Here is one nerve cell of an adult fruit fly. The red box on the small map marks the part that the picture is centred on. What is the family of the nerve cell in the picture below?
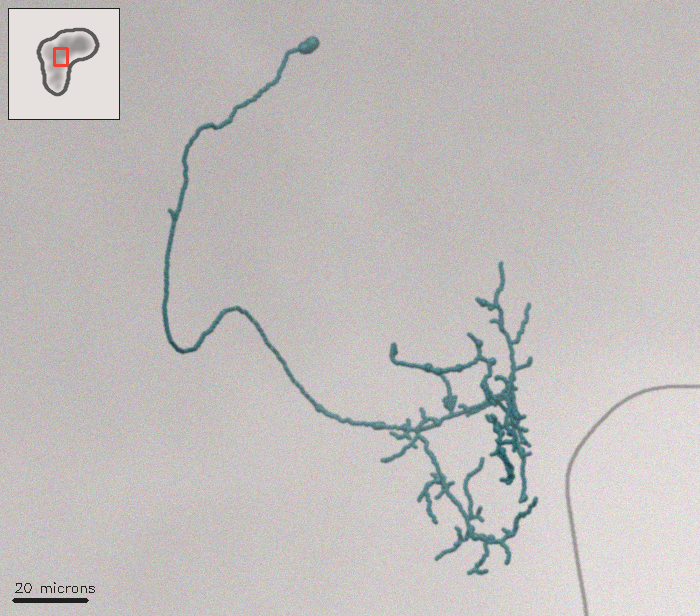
hemilineage 02A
